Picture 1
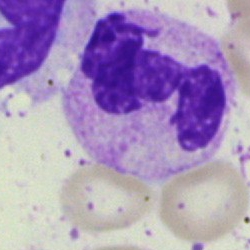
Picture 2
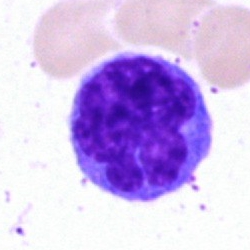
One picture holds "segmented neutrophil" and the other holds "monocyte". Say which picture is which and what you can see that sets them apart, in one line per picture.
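Picture 1 is a segmented neutrophil. The cytoplasm is abundant and pale pinkish-lilac.
Picture 2 is a monocyte. The nucleus fills most of the cell.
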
